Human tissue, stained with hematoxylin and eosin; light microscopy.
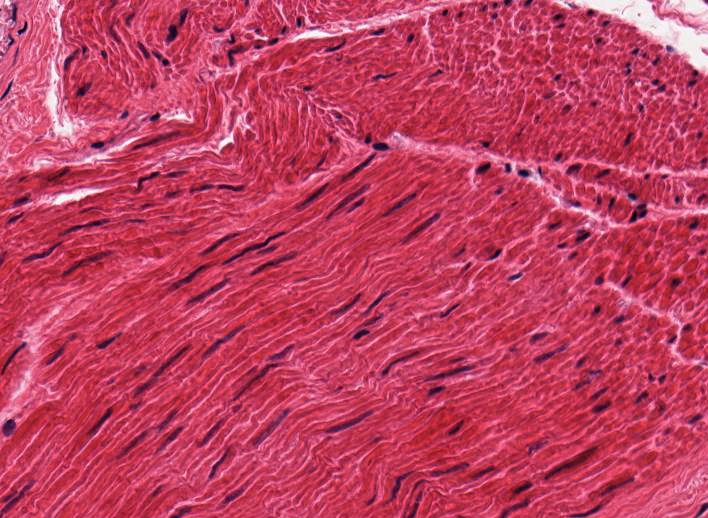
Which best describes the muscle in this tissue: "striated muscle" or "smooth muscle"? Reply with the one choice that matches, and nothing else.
Smooth muscle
